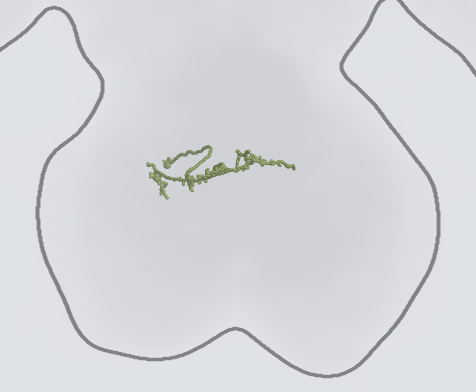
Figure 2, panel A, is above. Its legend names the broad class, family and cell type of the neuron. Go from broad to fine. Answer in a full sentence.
A nerve-cord intrinsic neuron of hemilineage 21A, type IN21A087.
